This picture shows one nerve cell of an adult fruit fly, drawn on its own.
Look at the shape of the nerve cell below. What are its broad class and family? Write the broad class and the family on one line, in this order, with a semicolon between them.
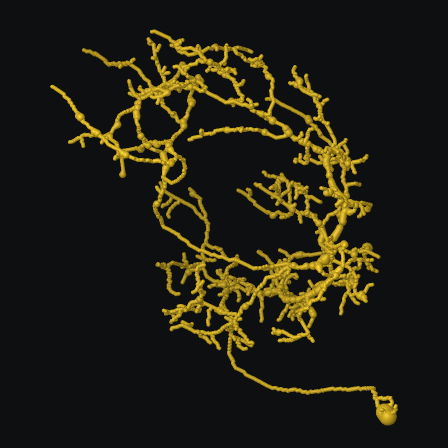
nerve-cord intrinsic neuron; hemilineage 04B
